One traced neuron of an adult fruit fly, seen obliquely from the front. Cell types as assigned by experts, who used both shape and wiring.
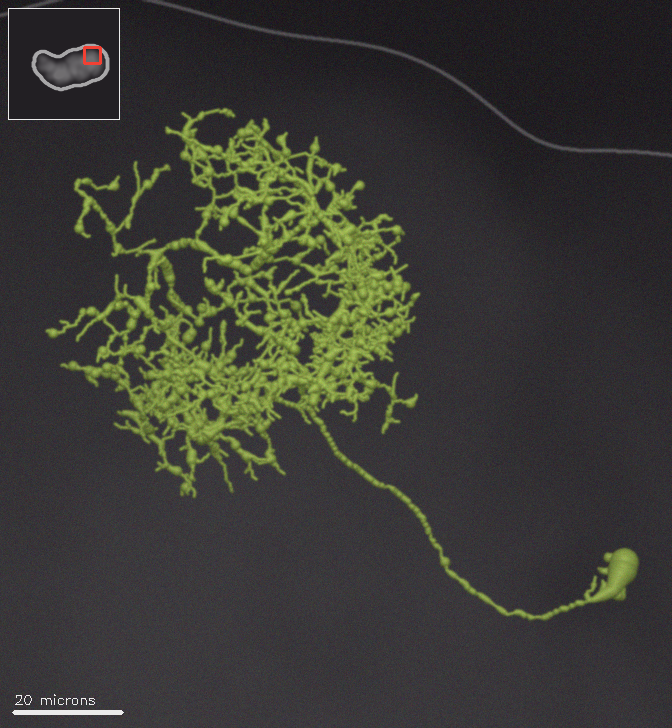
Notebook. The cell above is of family: hemilineage LHl3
